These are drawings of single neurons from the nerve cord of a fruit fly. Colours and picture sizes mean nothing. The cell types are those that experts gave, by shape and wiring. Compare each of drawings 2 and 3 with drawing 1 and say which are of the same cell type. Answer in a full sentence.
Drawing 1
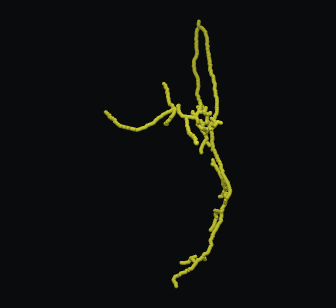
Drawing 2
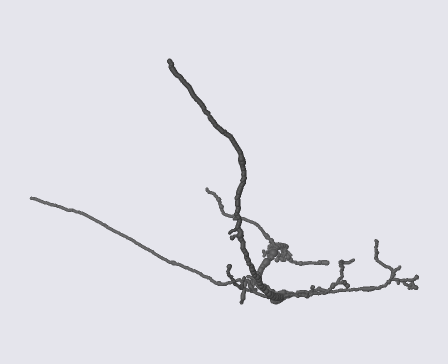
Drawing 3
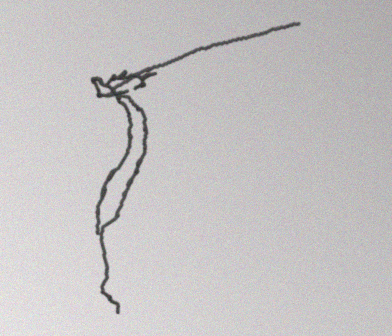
Drawing 3 is of the same cell type.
